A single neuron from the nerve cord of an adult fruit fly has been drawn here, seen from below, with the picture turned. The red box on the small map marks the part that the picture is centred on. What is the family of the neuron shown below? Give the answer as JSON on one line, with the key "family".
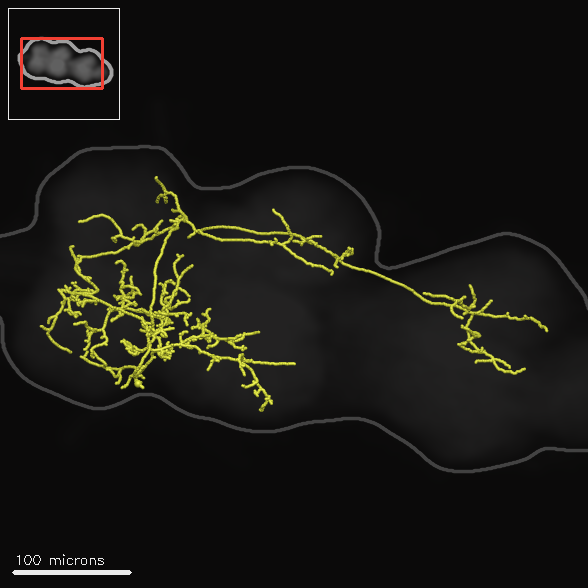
{"family": "hemilineage 19B"}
